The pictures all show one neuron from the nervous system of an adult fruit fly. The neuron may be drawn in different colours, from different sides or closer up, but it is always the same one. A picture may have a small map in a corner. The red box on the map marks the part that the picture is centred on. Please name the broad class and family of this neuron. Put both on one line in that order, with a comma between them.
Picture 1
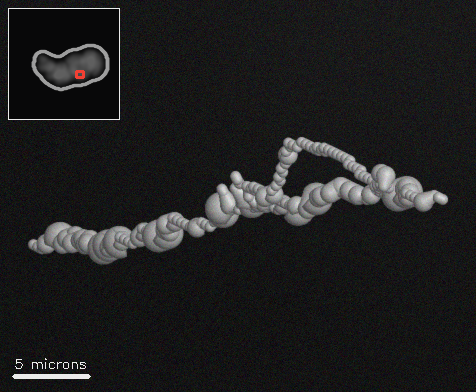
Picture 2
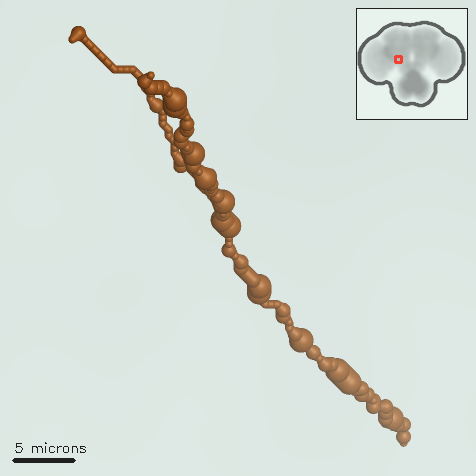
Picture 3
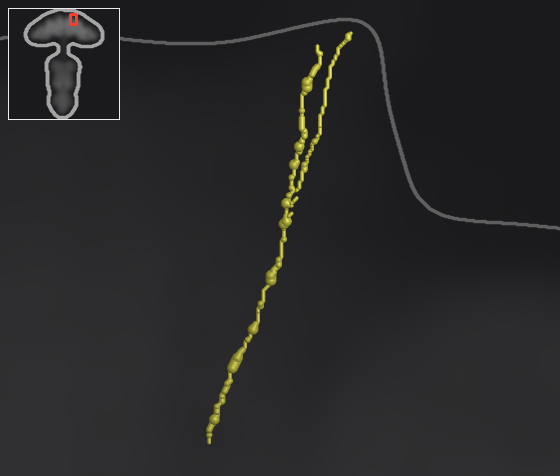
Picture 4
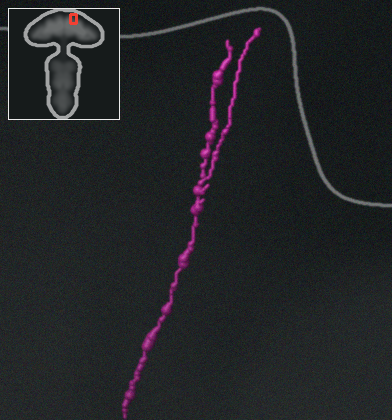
sensory neuron entering the brain, class mechanosensory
